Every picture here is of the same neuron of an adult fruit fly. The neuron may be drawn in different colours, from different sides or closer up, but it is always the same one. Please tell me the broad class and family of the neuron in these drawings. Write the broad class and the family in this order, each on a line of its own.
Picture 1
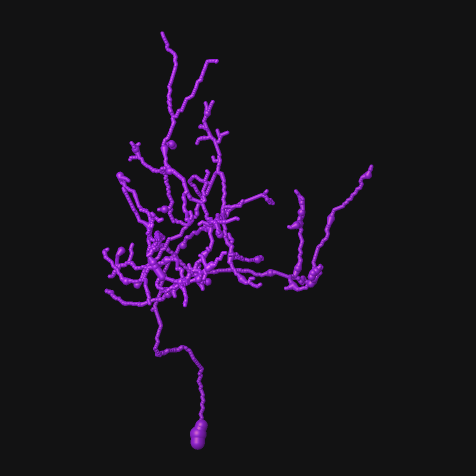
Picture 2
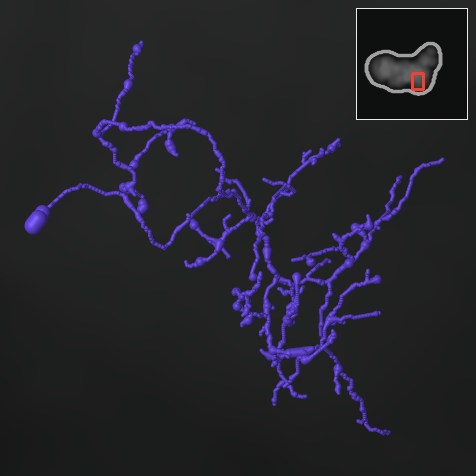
nerve-cord intrinsic neuron
hemilineage 16B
